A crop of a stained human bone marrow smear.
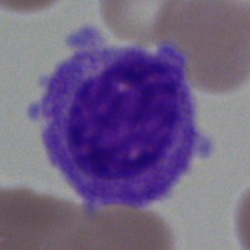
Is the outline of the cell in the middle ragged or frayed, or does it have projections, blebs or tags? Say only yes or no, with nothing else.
Yes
